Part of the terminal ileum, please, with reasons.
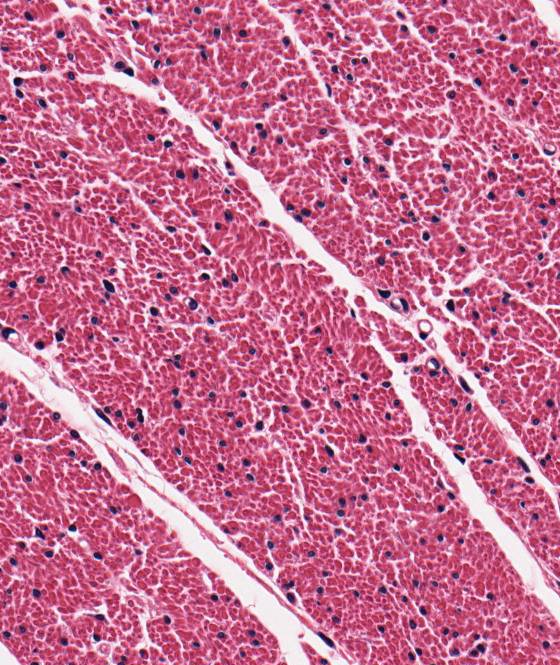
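This section shows smooth muscle. Broad bands of densely packed pink tissue fill the field, divided by white clefts that run diagonally from upper left to lower right. The fibres are cut mostly across, so they appear as small, closely packed polygonal profiles rather than long strips.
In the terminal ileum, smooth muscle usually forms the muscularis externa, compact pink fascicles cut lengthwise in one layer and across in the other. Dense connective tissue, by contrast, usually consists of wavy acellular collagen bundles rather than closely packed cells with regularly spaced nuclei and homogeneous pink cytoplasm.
The nuclei here are small, dark purple and round to oval, lying sparsely and fairly evenly scattered among the fibre profiles. No epithelium, glands or fat cells appear.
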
